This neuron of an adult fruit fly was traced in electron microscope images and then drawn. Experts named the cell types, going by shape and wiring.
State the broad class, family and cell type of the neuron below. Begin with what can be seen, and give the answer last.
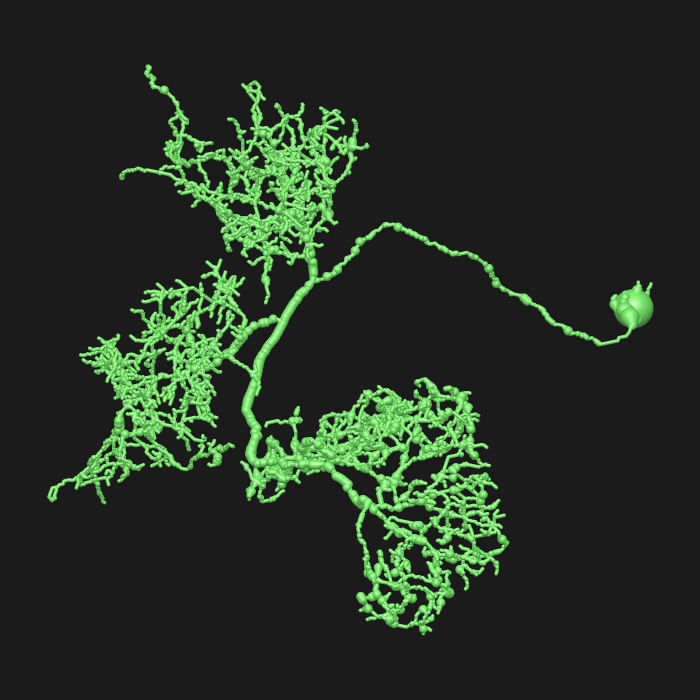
The picture shows more than a hundred branch ends. In this view it is about as wide as it is tall. This is a central-brain intrinsic neuron. The family is hemilineage DM4_dorsal. Its cell type is FB5AB.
